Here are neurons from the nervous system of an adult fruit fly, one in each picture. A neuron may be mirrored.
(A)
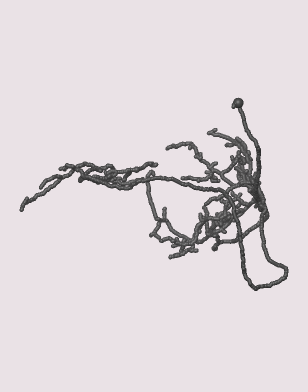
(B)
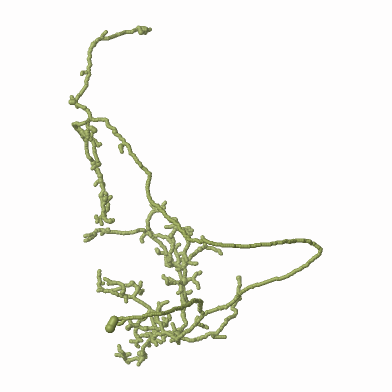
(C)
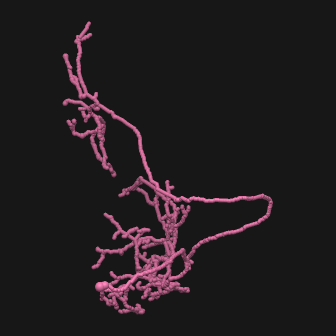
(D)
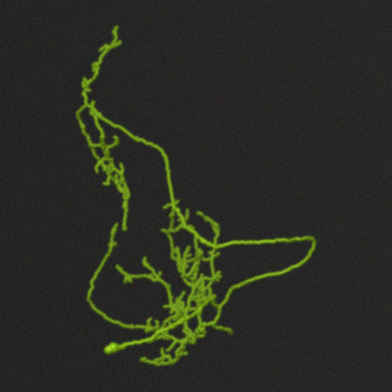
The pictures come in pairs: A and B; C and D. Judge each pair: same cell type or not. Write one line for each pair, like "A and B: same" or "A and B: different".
A and B: same
C and D: same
